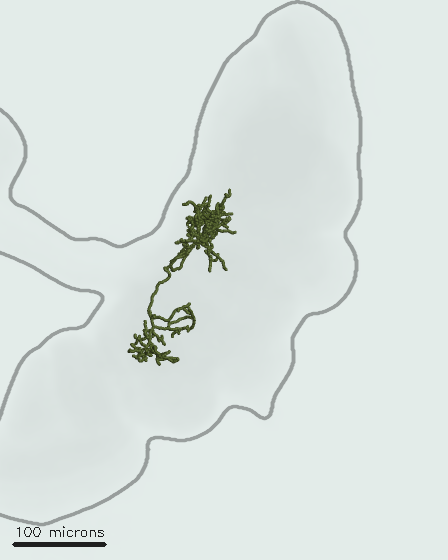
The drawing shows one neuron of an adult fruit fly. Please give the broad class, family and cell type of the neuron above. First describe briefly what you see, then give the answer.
From top to bottom in the picture it spans about 190 microns. As drawn here it is taller than it is wide. This is a central-brain intrinsic neuron. The family is hemilineage LB3. Its cell type is CB0228.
